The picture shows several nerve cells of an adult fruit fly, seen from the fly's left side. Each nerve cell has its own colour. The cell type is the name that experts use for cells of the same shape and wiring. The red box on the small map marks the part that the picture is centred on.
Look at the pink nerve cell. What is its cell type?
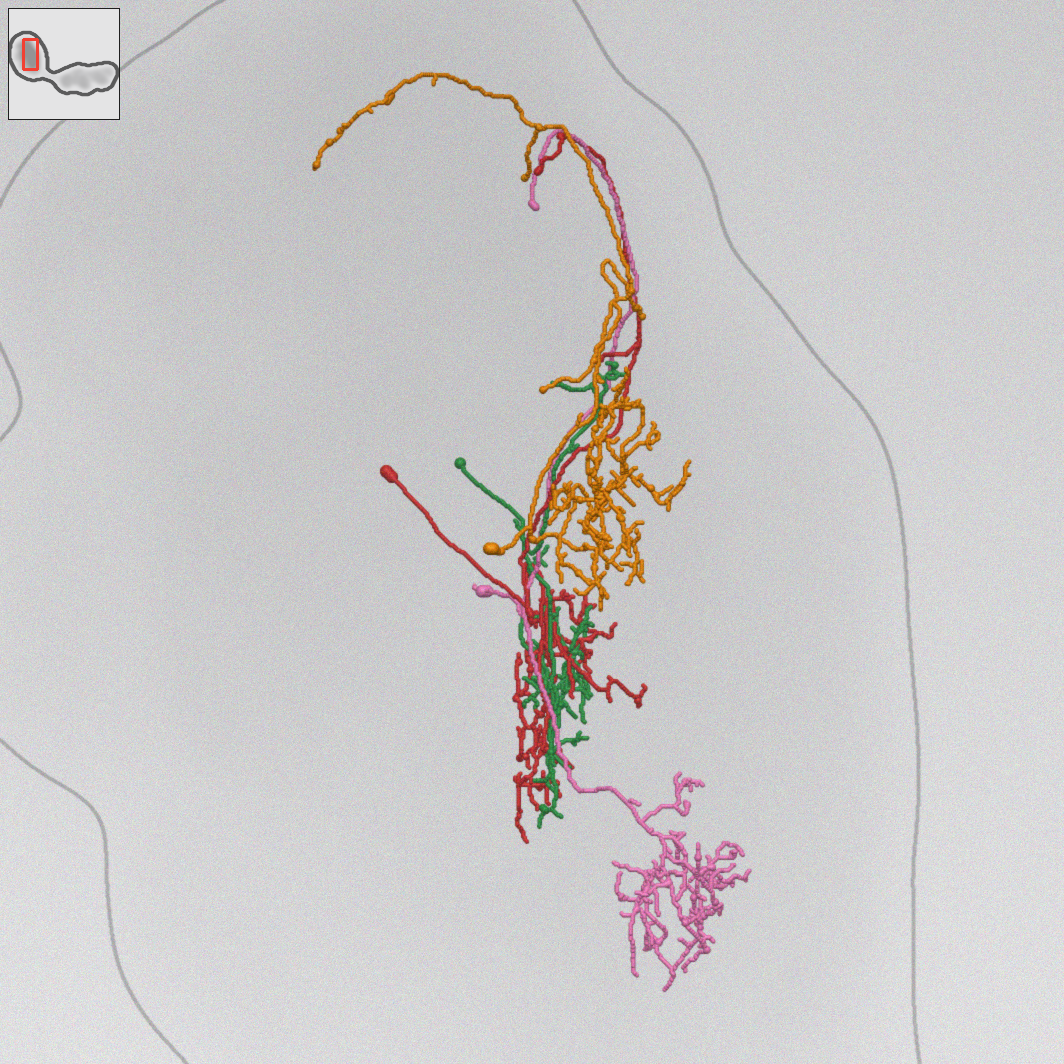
LC28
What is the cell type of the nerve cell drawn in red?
LoVP6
